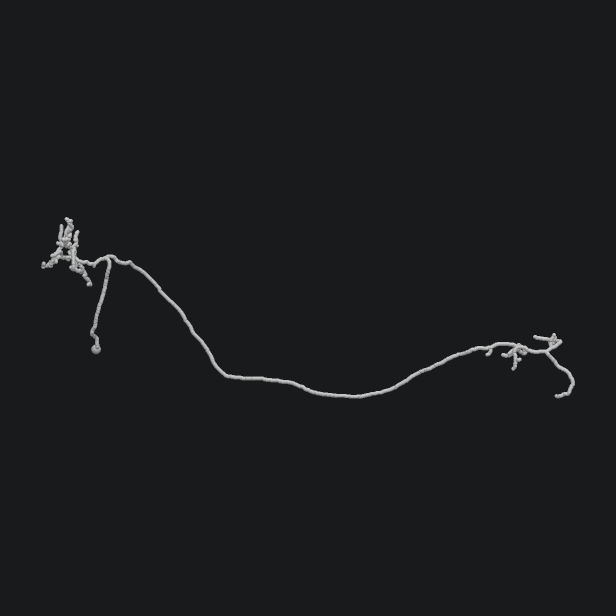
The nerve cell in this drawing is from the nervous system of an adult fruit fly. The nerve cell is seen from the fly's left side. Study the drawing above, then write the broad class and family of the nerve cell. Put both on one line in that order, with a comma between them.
descending neuron, hemilineage LB12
